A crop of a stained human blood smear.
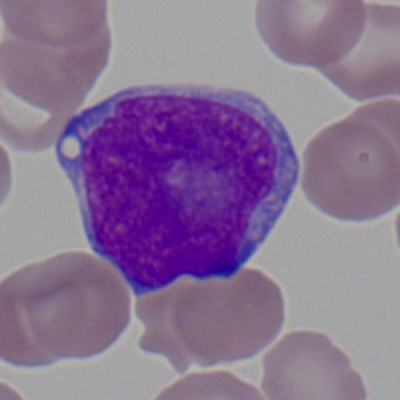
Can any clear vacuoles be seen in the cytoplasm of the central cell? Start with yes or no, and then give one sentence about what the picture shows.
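Yes. A single small clear vacuole sits in the cytoplasm at the left edge of the cell.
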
